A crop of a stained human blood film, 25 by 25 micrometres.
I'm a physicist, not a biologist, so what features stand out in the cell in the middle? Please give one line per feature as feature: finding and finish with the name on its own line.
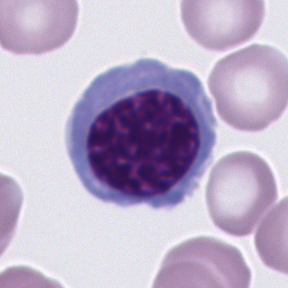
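Nucleus: off-centre toward the bottom
Cytoplasm: widest band above the nucleus
Chromatin: dark purple, coarsely clumped
Granules: none
Vacuoles: none
Name: normoblast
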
